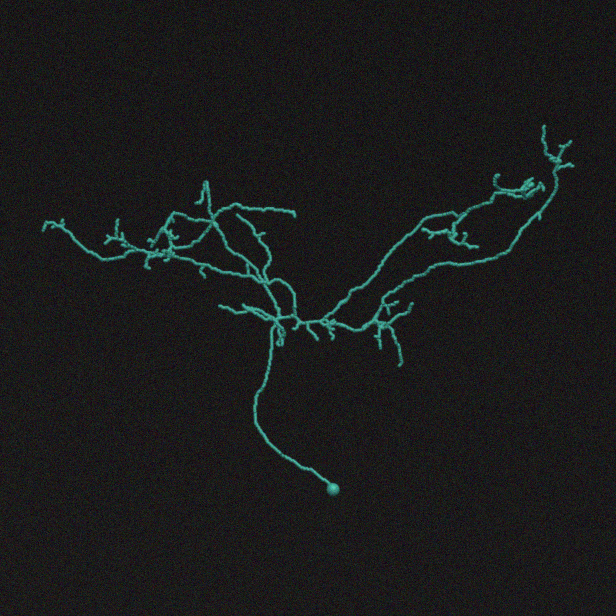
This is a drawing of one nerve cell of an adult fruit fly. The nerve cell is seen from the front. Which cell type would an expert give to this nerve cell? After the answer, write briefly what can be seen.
Its cell type is GNG330. Its broad class is central-brain intrinsic neuron. Its cell body lies at the bottom of the picture. Dozens of branch ends can be seen.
